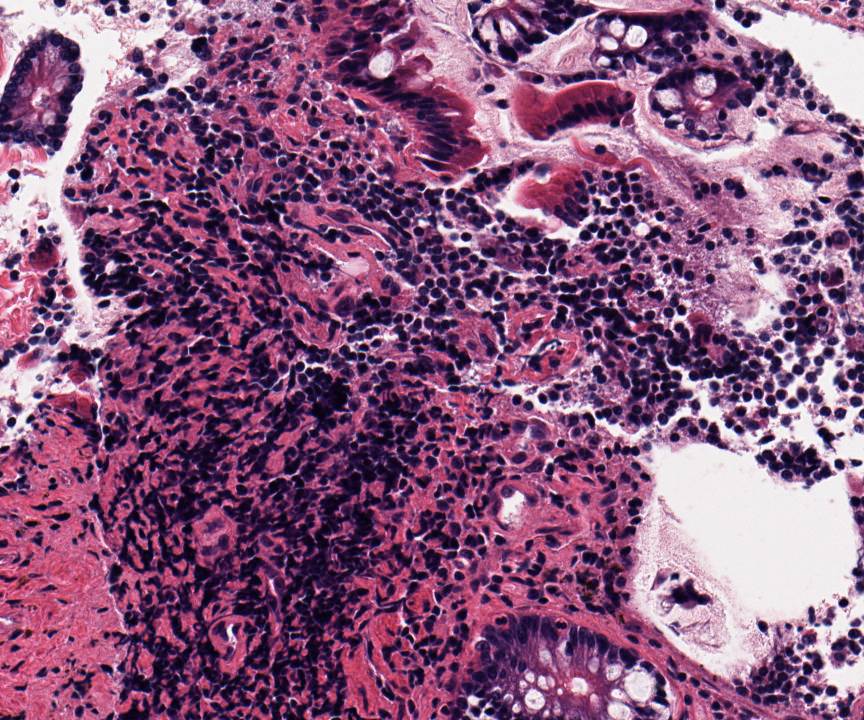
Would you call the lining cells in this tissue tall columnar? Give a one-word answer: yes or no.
Yes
